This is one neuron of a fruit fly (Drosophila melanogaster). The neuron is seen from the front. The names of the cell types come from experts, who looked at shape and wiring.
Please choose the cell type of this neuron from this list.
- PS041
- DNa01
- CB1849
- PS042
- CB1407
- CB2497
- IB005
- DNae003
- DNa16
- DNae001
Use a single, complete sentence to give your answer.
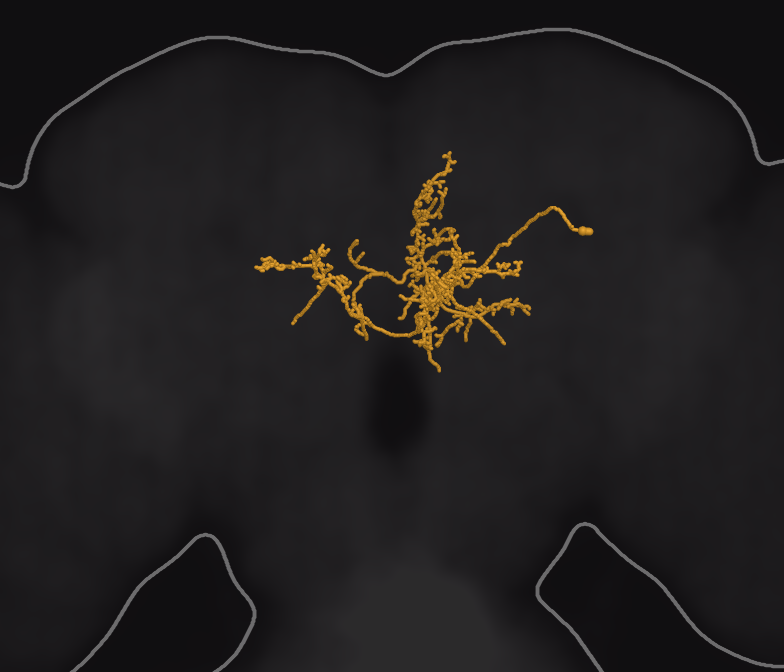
Of the cell type IB005 is this neuron.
